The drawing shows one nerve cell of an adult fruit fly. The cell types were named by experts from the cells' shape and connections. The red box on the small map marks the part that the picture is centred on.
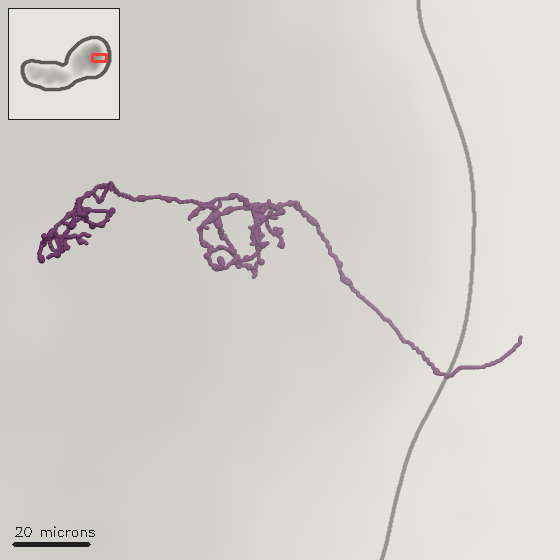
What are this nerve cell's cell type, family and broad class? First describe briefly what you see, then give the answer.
From left to right in the picture it spans about 130 microns. In this view it is wider than it is tall. Its cell type is ORN_DP1m. The name of its family is class olfactory. This is a sensory neuron entering the brain.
